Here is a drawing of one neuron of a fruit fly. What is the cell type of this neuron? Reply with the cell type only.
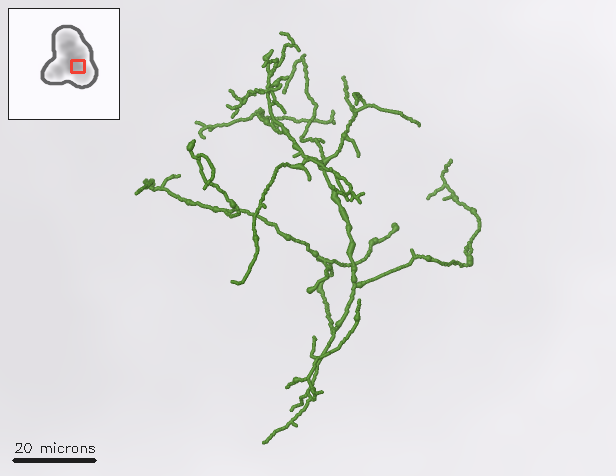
IN20A.22A062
